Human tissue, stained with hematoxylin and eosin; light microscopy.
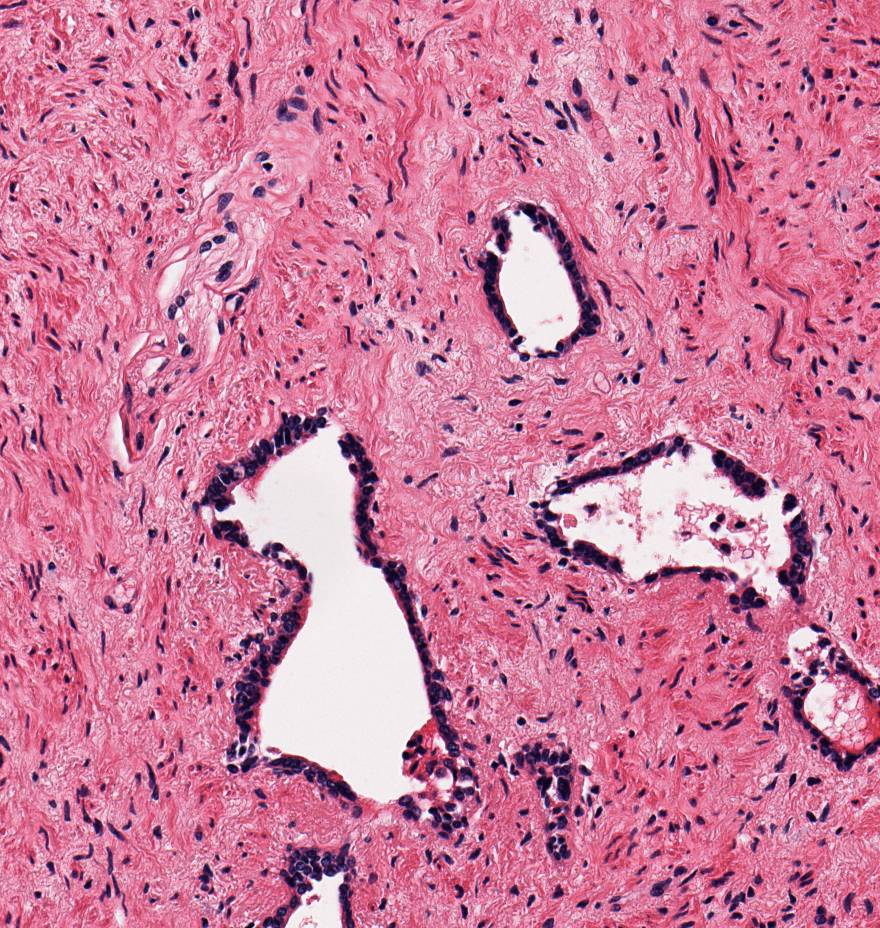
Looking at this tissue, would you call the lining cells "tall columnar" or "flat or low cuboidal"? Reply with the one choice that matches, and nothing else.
Flat or low cuboidal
